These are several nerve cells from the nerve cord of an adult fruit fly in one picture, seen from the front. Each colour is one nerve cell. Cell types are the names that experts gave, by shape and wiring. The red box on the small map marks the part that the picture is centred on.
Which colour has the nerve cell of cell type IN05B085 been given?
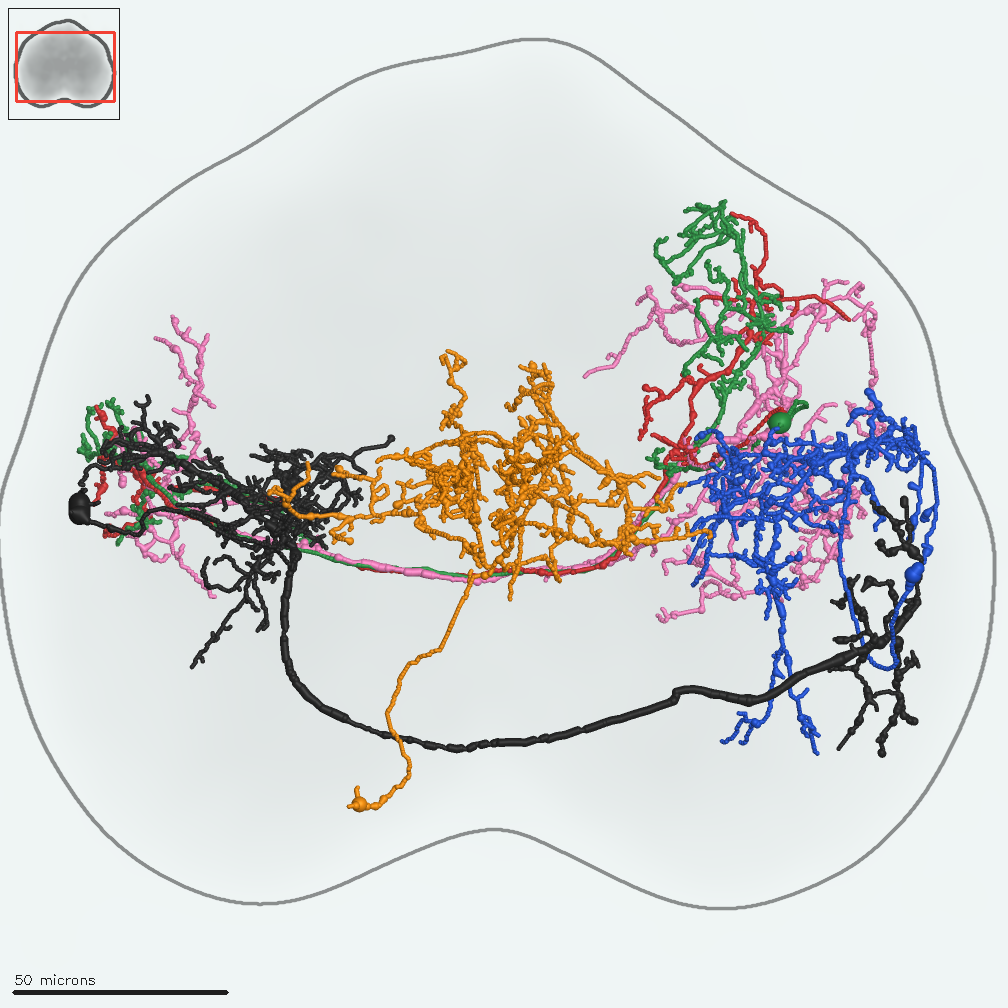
orange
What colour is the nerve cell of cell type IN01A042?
pink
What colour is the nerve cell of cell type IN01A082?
red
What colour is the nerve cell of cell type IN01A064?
green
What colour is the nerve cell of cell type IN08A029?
blue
